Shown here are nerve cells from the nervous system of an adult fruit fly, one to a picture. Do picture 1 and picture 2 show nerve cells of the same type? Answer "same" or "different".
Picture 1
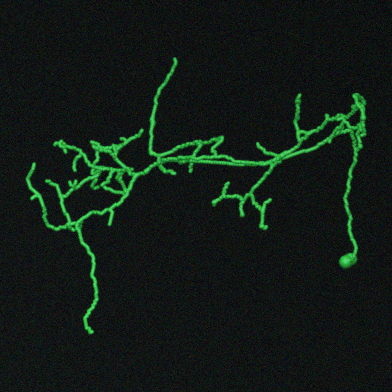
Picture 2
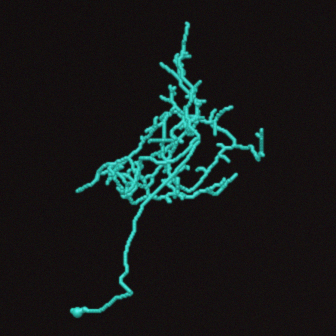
different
